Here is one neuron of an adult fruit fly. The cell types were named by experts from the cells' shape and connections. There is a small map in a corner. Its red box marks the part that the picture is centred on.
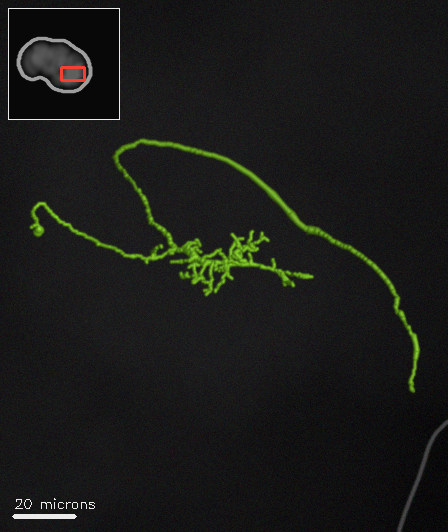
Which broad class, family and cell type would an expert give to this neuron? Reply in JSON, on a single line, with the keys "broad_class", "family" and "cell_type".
{"broad_class": "nerve-cord intrinsic neuron", "family": "hemilineage 18B", "cell_type": "IN18B038"}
